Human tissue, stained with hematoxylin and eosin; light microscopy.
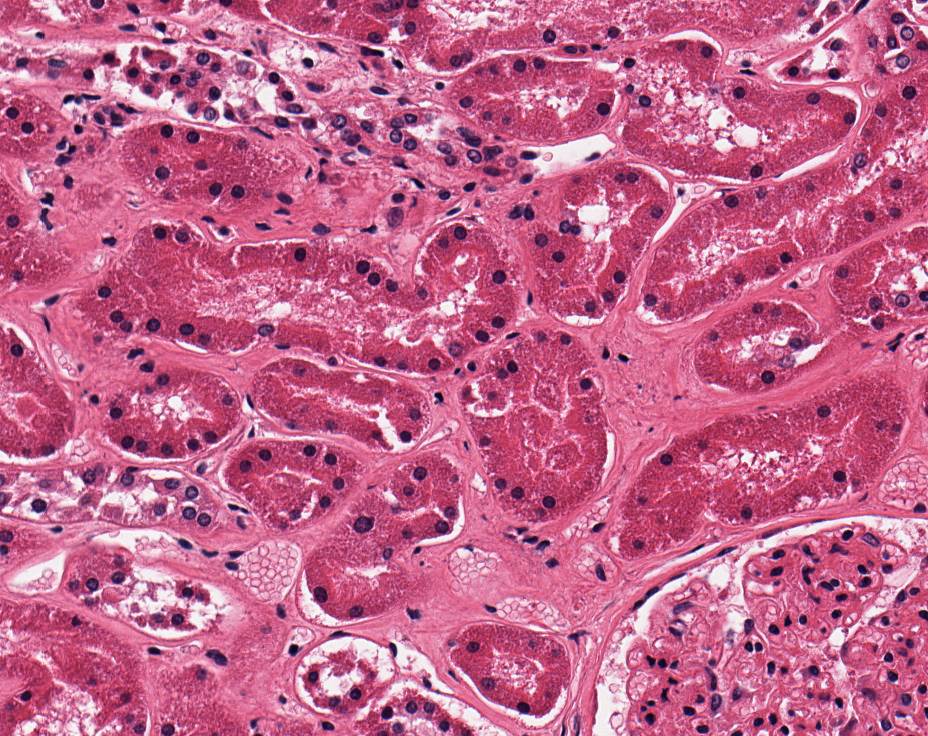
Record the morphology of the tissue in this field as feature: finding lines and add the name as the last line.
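Tubules: closely packed, filling the field, cut in round and elongated profiles
Cytoplasm: in most tubules abundant, granular, deeply eosinophilic
Nuclei: single, round, dark, evenly spaced along the tubule walls
Interstitium: pink, fibrous, widest near the centre
Name: renal cortex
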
